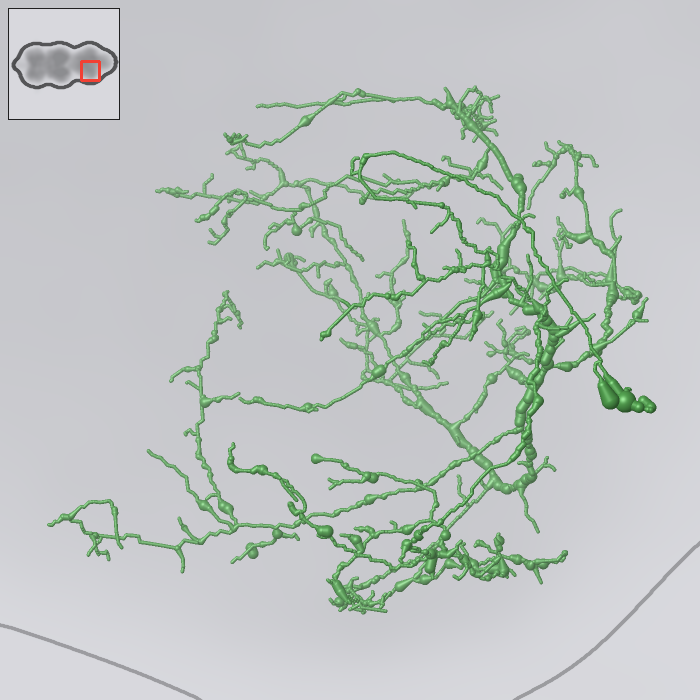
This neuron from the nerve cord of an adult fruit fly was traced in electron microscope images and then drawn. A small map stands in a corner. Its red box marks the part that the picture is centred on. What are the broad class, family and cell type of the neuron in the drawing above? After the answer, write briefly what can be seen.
It is a nerve-cord intrinsic neuron. The family is hemilineage 03A. Its cell type is IN03A073. The picture shows more than a hundred branch ends. As drawn here it is about as wide as it is tall.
